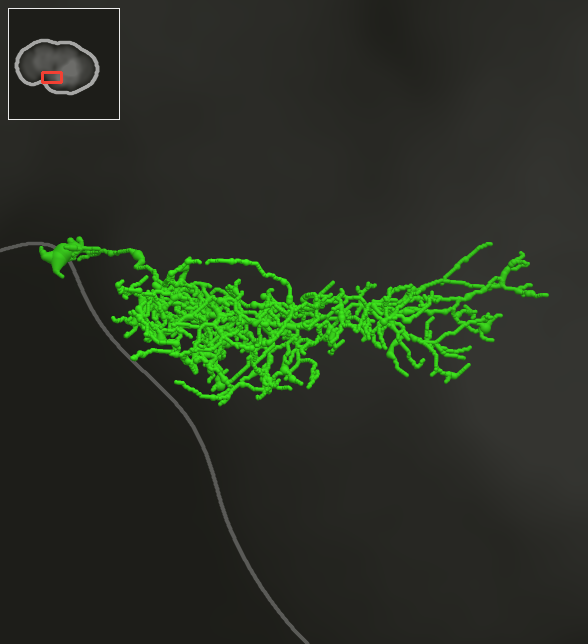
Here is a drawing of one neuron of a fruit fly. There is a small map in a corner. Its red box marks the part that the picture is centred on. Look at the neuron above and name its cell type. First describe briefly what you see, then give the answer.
Its cell body lies on the left of the picture. The picture shows dozens of branch ends. It is a central-brain intrinsic neuron. It is of cell type GNG077.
